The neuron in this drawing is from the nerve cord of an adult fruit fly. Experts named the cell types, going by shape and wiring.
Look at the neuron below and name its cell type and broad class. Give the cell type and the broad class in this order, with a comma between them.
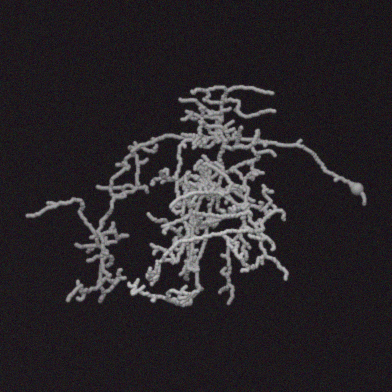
INXXX246, nerve-cord intrinsic neuron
